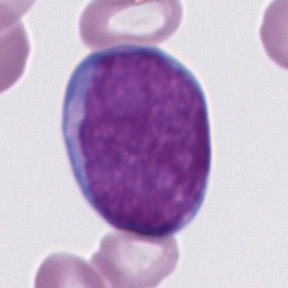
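Myeloblast: follow its outline round and it stays smooth and even the whole way. The nuclear outline is smooth too, with no folds, clefts or indentations, and the chromatin is fine and evenly dispersed, lacking coarse dark clumps. You will find no granules in the cytoplasm.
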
